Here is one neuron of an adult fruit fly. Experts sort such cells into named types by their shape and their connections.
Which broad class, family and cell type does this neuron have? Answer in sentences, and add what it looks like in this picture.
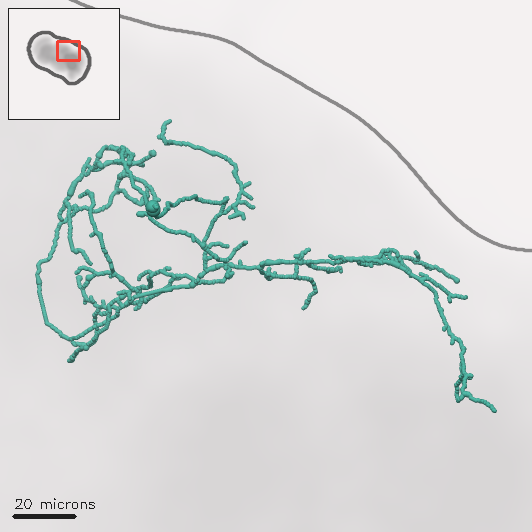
It is a nerve-cord intrinsic neuron. The family is hemilineage 16B. Its cell type is IN16B070. Its cell body lies on the left of the picture. From left to right in the picture it spans about 150 microns. The picture shows dozens of branch ends.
